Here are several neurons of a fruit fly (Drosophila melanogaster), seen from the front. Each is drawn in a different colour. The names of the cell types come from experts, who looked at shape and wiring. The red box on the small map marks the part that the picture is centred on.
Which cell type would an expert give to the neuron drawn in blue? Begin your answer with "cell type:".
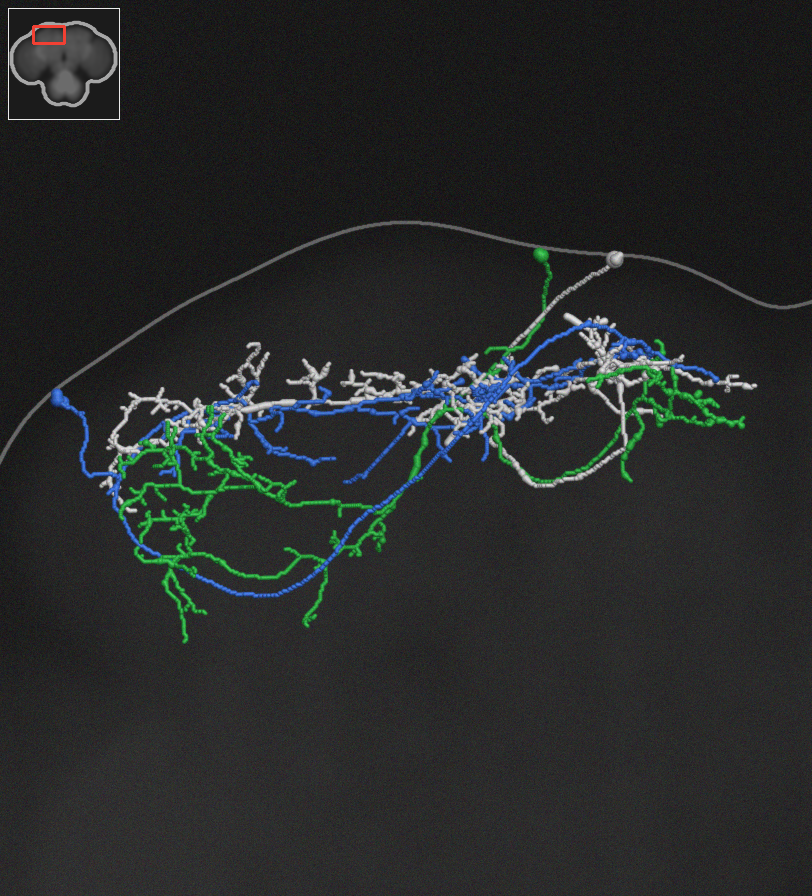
cell type: CB1289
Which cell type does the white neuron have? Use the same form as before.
cell type: SMP353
